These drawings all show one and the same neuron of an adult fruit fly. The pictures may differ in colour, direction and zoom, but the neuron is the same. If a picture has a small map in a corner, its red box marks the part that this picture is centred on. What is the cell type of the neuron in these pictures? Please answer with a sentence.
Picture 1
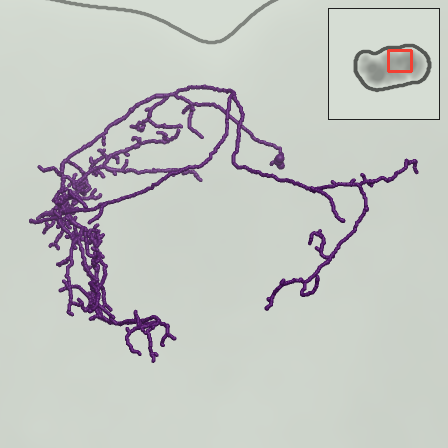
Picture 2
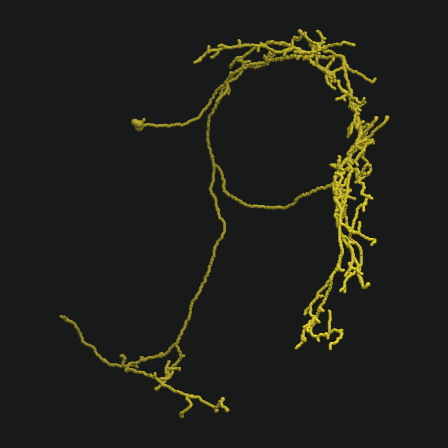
The cell type is SIP141m.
